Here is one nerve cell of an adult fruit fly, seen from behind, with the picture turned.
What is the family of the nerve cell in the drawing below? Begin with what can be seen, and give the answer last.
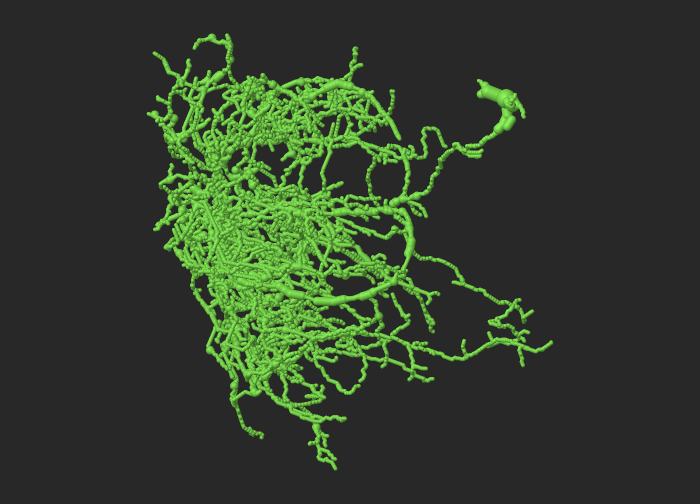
More than a hundred branch ends can be seen. As drawn here it is about as wide as it is tall. This is a nerve-cord intrinsic neuron. The family is hemilineage 00A.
